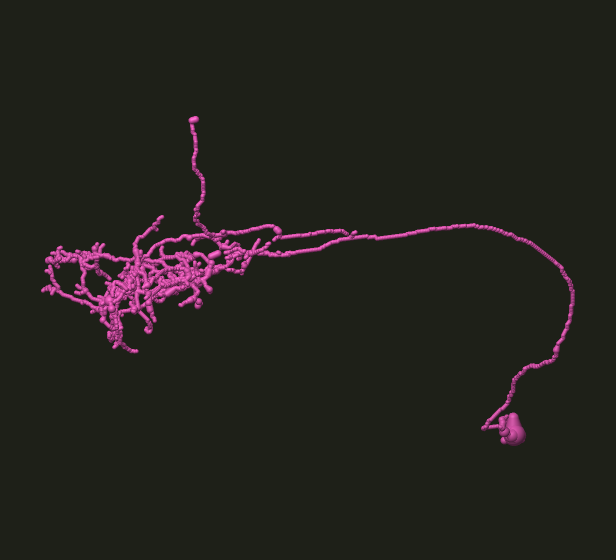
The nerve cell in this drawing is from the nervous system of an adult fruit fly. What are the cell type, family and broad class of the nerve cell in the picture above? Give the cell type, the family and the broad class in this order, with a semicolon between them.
PRW059; hemilineage LB5; central-brain intrinsic neuron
